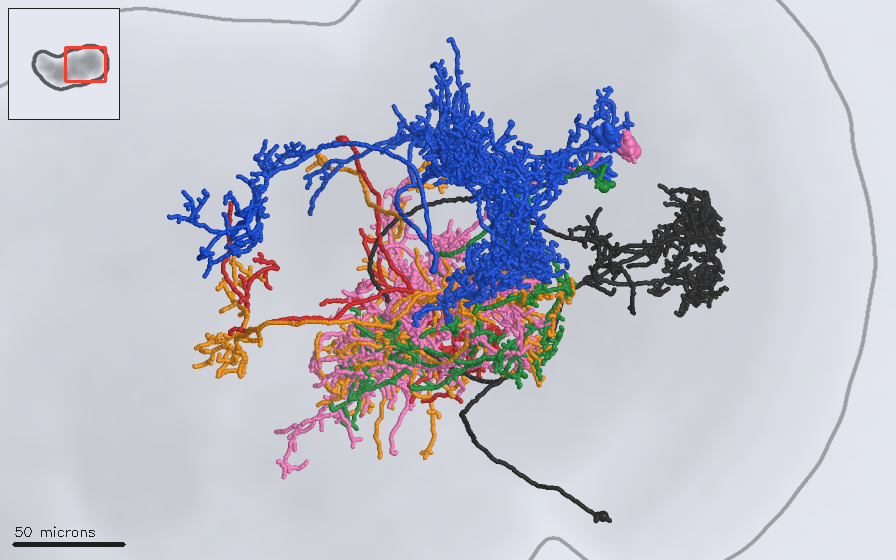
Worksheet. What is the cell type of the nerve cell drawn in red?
WED129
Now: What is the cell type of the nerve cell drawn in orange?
PS233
